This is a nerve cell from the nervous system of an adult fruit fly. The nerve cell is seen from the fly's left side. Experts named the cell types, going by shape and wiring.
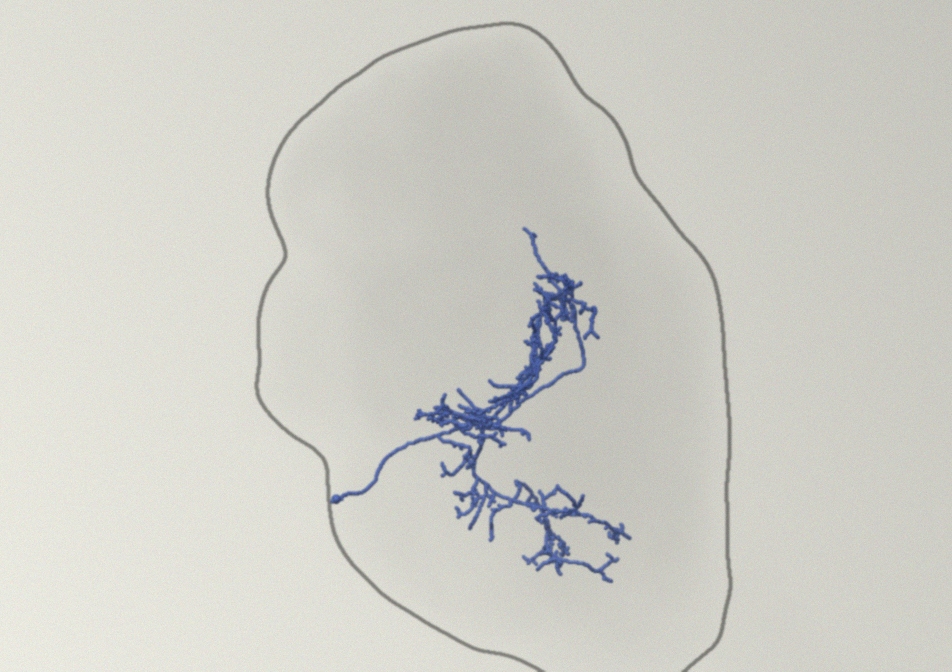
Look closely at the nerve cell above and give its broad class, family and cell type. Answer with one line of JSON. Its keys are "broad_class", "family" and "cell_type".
{"broad_class": "central-brain intrinsic neuron", "family": "hemilineage LALv1_ventral", "cell_type": "SAD044"}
